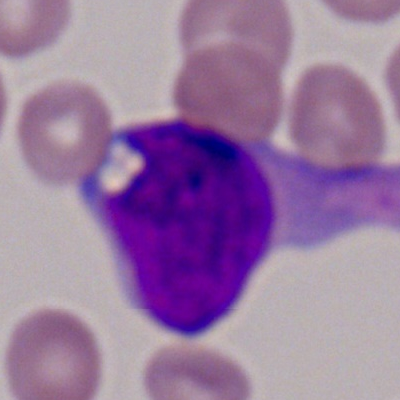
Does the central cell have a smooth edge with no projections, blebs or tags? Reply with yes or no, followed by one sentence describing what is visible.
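No. A broad pale extension of cytoplasm trails from the cell off to the right edge of the picture.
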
